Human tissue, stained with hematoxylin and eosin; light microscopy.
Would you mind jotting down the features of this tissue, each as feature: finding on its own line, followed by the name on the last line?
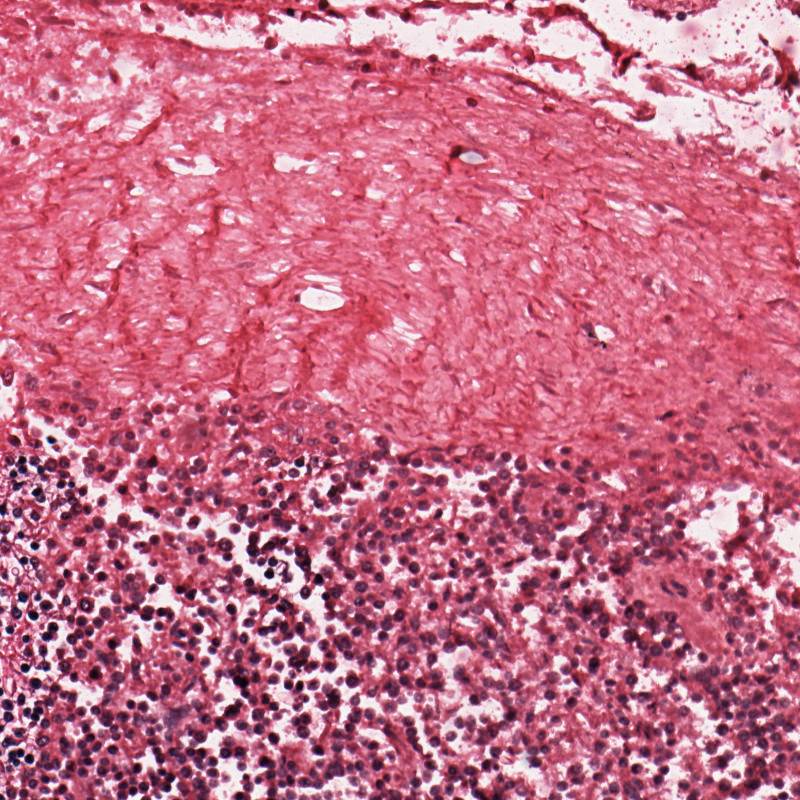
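Layout: pink fibrous band across the upper half, densely cellular area across the lower
Lower area: small round cells, dark round nuclei, scant cytoplasm
Band: far fewer nuclei than the cellular area beneath
Top edge: loose and frayed, pale empty gaps, most at upper right
Tissue: spleen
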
